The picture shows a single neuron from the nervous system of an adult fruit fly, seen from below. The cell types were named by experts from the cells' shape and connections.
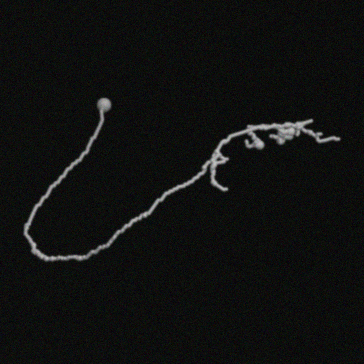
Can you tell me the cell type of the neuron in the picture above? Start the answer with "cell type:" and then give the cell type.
cell type: vDeltaL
